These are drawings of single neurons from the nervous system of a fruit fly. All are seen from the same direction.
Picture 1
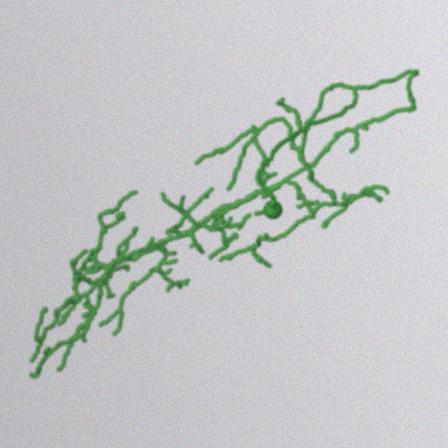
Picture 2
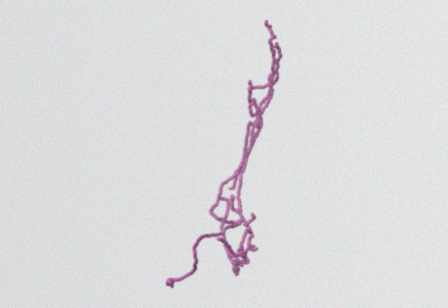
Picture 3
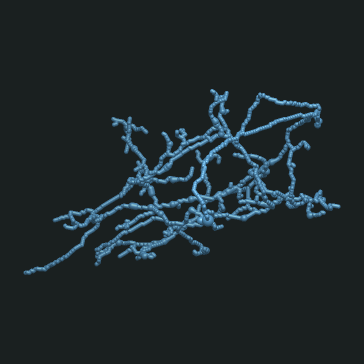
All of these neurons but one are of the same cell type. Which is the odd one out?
Picture 2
